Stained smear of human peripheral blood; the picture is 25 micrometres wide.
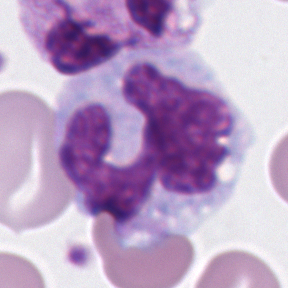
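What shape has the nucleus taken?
It's folded into a U, the two limbs joining at the bottom.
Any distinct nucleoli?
None that you can see.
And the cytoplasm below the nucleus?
Small clear vacuoles sit there, and there are no coarse coloured granules.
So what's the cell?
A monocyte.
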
